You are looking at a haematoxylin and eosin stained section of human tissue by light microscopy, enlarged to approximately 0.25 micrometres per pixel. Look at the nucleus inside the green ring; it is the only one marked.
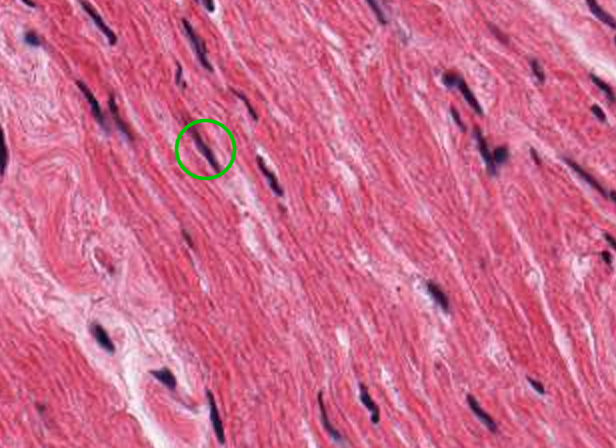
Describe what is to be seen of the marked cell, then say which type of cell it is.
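The nucleus is long and narrow with tapered ends, and its long axis runs the same way as the surrounding fibres. The nucleus stains dark and fairly evenly, like the other elongated nuclei nearby. The cytoplasm around the nucleus is pink and finely streaked along its length, and no clear border separates it from the neighbouring pink material. The cell lies packed side by side with many similar pink, spindle-like strands, all running in one parallel diagonal direction. The marked nucleus belongs to a smooth muscle cell.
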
